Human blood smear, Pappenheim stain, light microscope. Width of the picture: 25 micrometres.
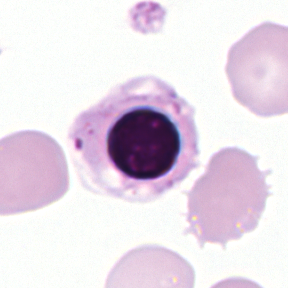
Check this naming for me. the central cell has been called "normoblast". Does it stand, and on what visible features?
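Two features settle it: the nucleus is stained a very dark purple, nearly black, and looks dense throughout, and it is round in outline.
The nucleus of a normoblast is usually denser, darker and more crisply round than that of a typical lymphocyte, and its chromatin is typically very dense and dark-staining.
The name normoblast therefore fits, and typical lymphocyte is the weaker choice. The nucleus is about 6 micrometres across, and no nucleoli can be seen in it.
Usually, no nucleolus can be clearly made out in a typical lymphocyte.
The absence of nucleoli therefore does not count against typical lymphocyte. The cytoplasm forms a broad rim, wider on the left side of the nucleus than on the right, with a few small dark reddish-purple dots scattered in it, most clearly on the left. The outer edge of the cell is irregular and slightly wavy rather than smoothly round.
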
